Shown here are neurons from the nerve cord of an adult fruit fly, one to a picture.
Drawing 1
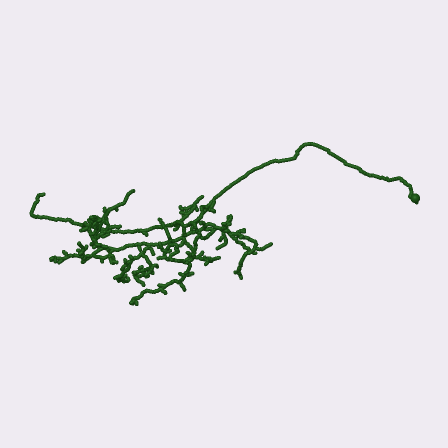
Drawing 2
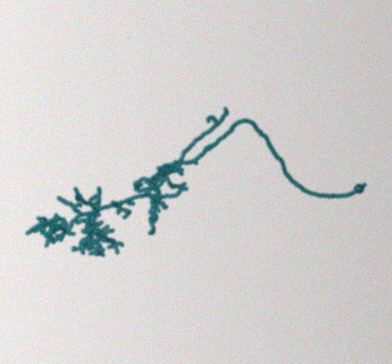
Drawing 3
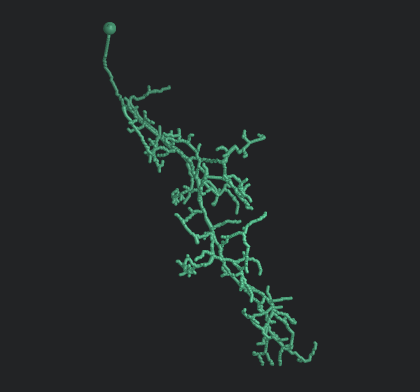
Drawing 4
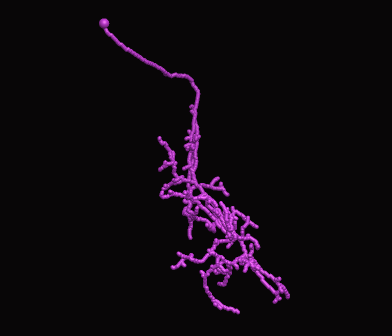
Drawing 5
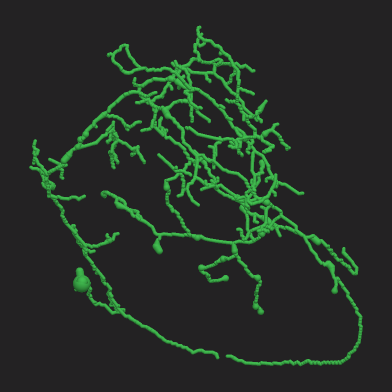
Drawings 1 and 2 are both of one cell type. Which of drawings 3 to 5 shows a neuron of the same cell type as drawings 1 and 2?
4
